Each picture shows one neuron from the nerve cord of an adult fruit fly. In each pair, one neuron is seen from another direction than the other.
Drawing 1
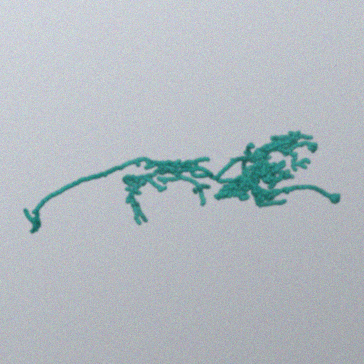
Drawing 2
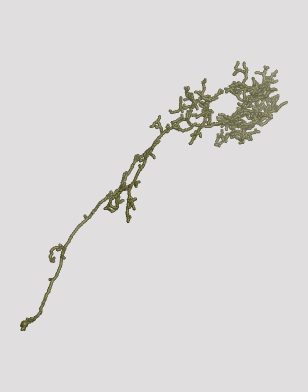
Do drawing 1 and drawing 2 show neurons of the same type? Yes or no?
no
